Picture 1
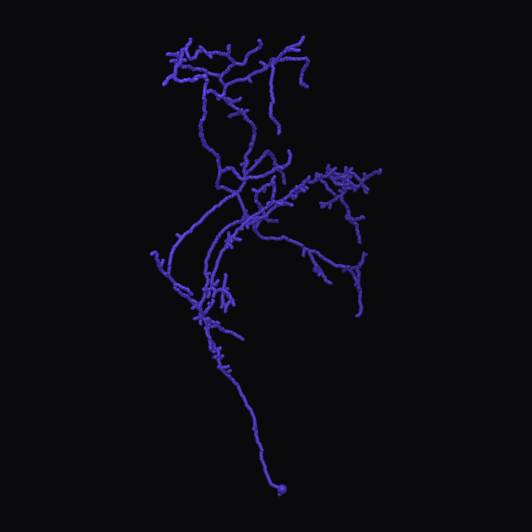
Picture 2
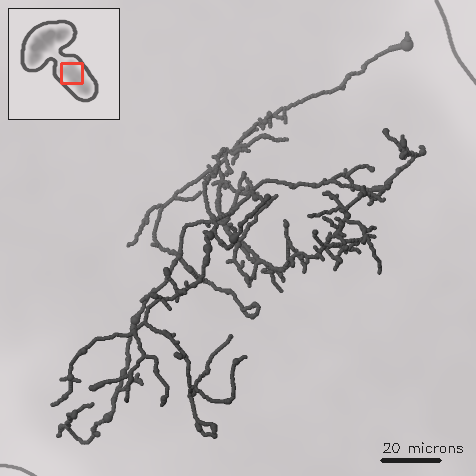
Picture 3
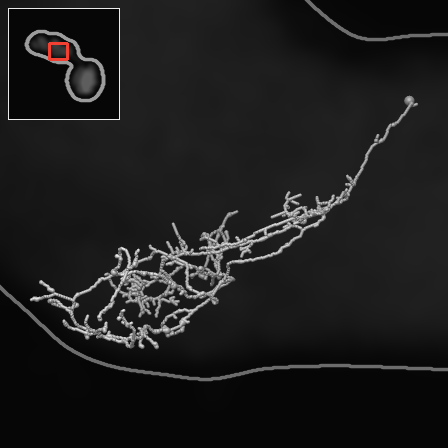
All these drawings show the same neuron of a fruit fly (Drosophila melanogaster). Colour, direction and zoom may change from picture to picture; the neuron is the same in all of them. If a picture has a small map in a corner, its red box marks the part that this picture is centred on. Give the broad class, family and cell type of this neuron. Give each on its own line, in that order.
nerve-cord intrinsic neuron
hemilineage 12A
IN12A042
